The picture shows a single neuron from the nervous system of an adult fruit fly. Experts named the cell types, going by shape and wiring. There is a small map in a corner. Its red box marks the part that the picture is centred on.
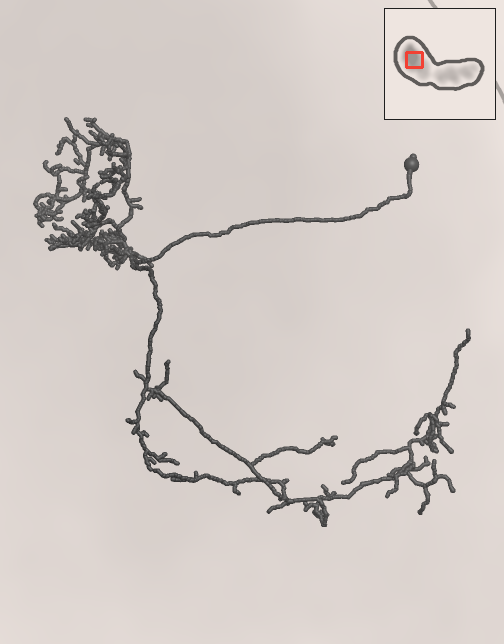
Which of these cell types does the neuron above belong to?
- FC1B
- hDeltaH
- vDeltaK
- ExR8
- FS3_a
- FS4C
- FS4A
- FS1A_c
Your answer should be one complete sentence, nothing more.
So far as cell type goes, this neuron is ExR8.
